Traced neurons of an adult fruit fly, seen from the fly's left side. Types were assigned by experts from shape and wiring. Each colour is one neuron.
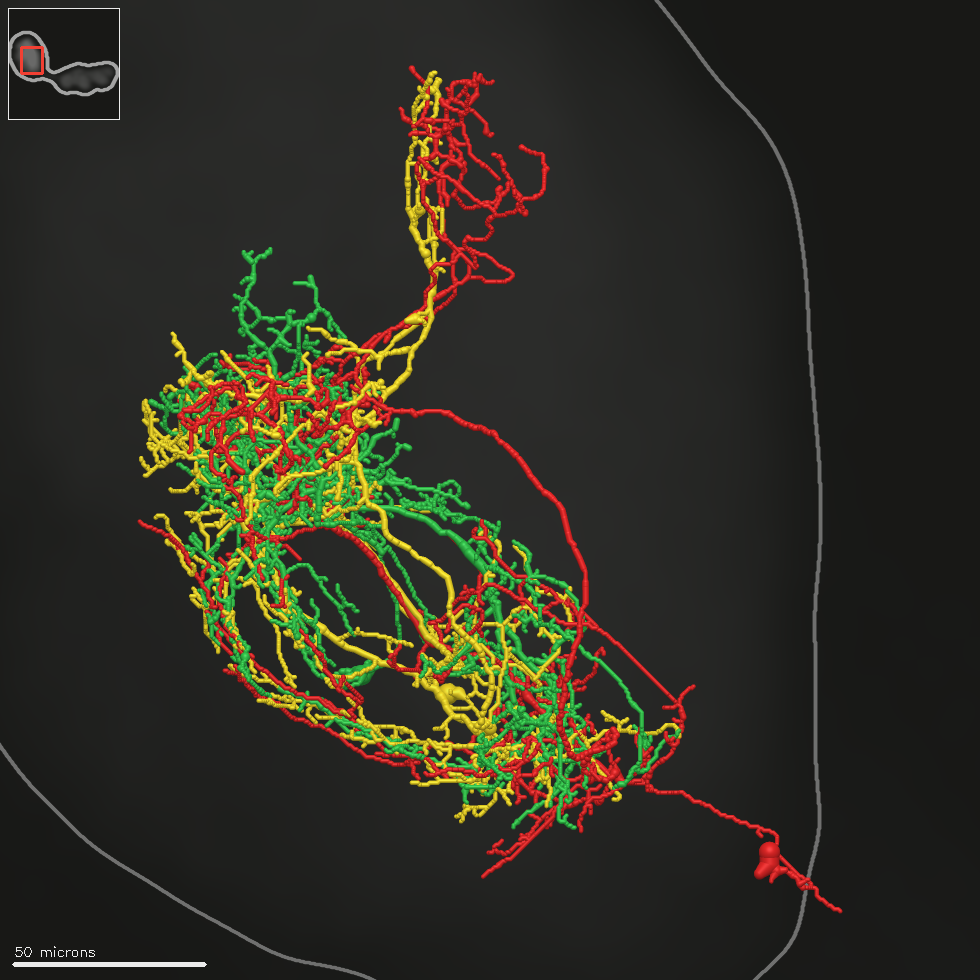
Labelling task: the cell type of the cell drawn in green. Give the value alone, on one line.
VES104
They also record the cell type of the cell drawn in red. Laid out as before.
GNG535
